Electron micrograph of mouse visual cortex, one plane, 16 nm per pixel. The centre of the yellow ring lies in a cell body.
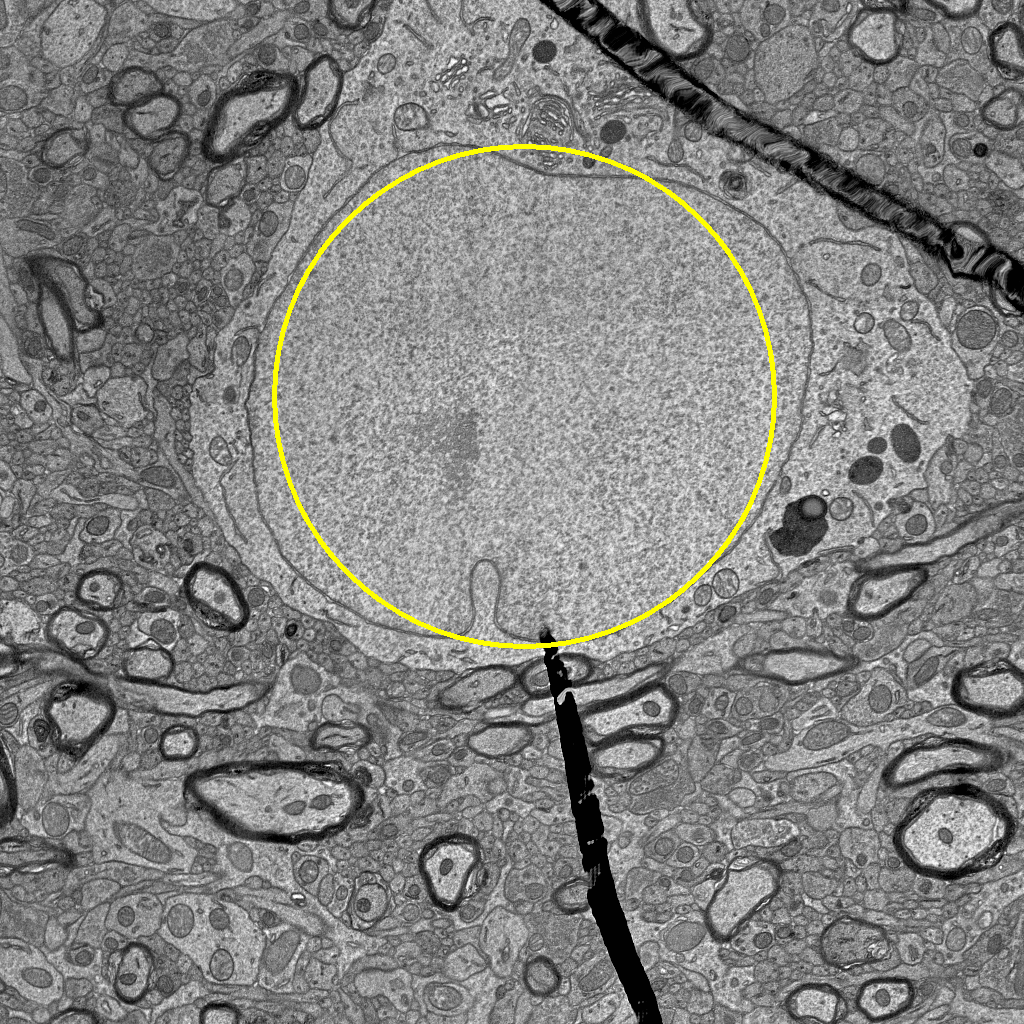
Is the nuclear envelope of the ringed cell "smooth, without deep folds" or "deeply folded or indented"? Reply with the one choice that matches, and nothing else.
Deeply folded or indented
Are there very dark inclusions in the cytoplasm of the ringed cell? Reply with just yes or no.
Yes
